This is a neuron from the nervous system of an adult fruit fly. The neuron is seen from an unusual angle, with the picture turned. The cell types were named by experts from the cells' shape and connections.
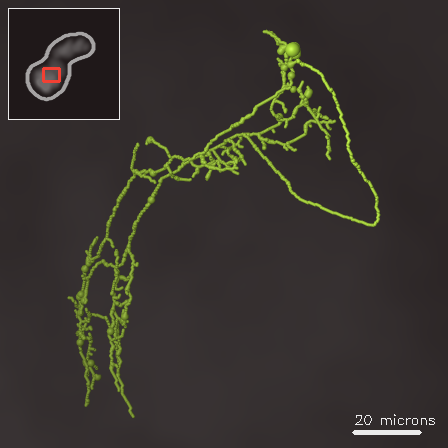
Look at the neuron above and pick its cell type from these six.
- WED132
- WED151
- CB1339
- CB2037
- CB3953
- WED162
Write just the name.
CB2037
